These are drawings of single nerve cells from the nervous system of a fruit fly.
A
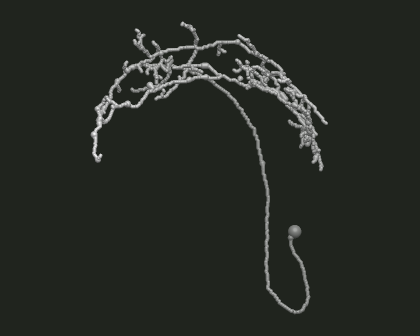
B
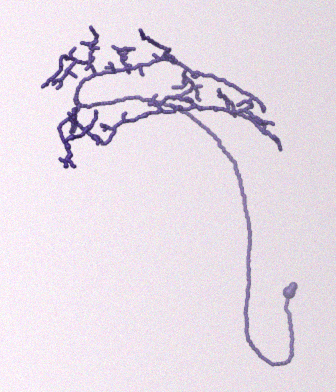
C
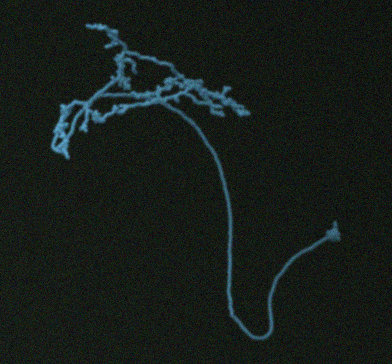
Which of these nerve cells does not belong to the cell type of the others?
Picture A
